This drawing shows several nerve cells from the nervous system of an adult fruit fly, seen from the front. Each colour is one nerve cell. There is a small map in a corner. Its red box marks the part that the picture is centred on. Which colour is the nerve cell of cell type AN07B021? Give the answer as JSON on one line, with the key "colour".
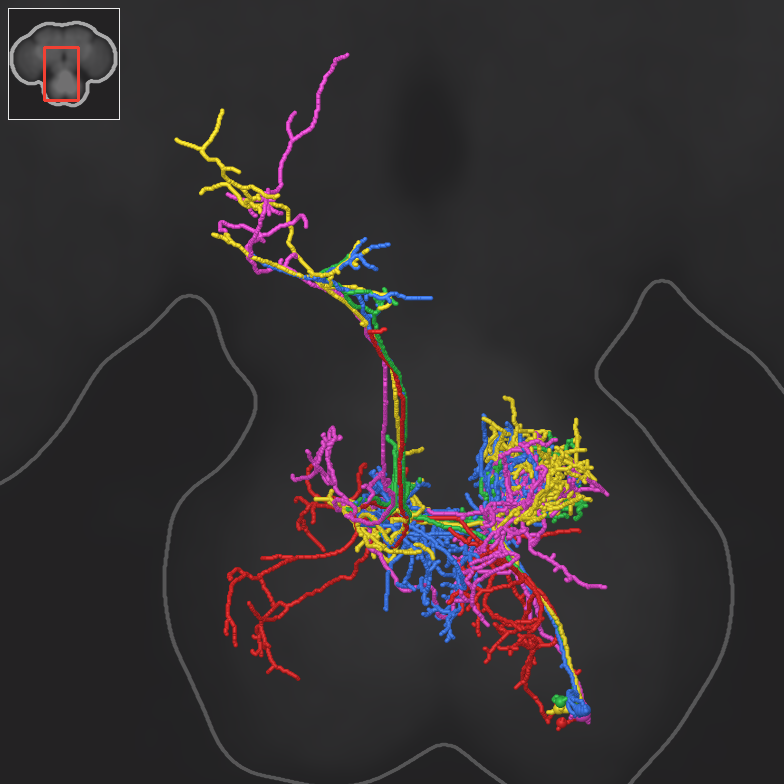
{"colour": "yellow"}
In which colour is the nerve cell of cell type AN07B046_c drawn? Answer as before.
{"colour": "blue"}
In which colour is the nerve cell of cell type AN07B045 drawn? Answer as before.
{"colour": "red"}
